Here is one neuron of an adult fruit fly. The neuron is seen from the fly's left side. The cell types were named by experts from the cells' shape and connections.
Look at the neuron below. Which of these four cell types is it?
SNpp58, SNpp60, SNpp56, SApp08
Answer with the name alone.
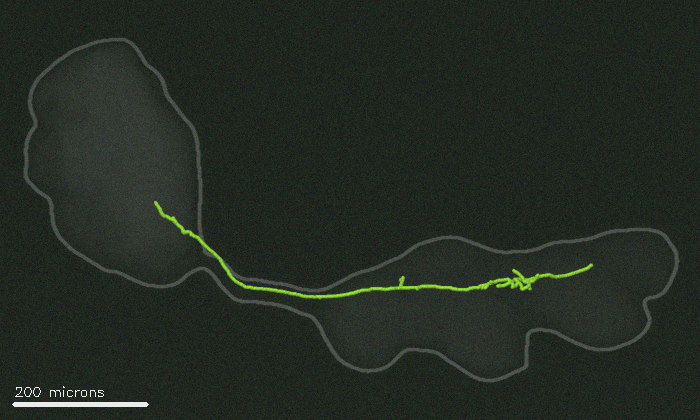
SApp08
